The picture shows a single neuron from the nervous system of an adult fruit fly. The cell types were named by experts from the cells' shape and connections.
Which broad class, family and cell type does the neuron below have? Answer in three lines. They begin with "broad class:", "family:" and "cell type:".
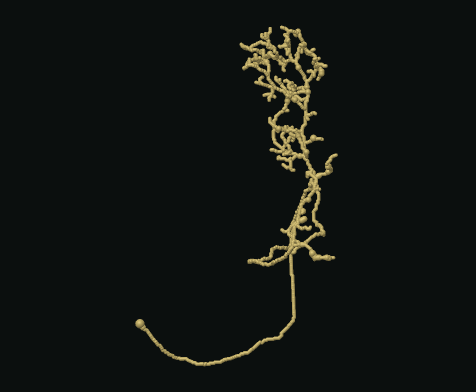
broad class: central-brain intrinsic neuron
family: hemilineage AOTUv2
cell type: LHAV7a1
